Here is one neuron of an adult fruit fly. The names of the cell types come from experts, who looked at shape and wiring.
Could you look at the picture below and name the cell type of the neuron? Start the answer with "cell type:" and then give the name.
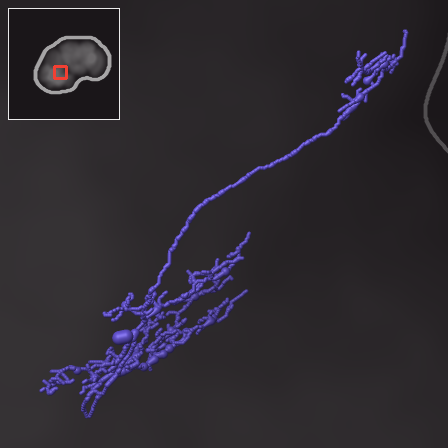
cell type: Tm16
